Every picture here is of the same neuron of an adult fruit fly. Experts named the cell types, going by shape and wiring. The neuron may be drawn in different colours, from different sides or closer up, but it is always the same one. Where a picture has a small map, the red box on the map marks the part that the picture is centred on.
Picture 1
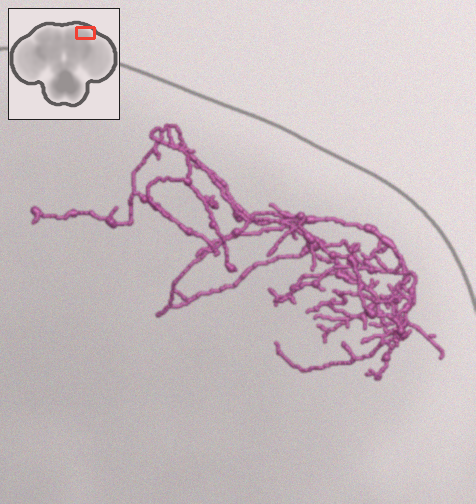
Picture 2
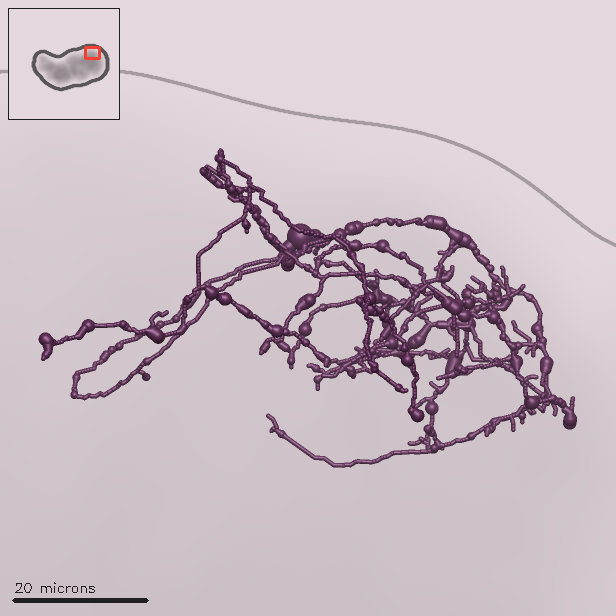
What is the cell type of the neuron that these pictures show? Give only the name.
LHPV6d1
